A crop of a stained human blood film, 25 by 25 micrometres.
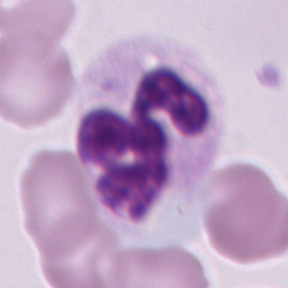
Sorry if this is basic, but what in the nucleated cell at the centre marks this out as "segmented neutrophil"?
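Starting from the edge, the outline is roughly round and smooth, and the cytoplasm is a pale pinkish-lilac colour. Within that cytoplasm I can make out fine, faint lilac granules.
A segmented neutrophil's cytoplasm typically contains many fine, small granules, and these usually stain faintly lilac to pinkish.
The granules here go with a segmented neutrophil, then.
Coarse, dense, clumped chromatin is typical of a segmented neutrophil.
The chromatin in this cell, dark purple and coarsely clumped, goes with that as well.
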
